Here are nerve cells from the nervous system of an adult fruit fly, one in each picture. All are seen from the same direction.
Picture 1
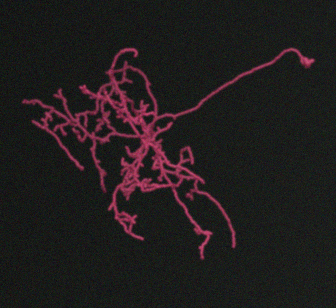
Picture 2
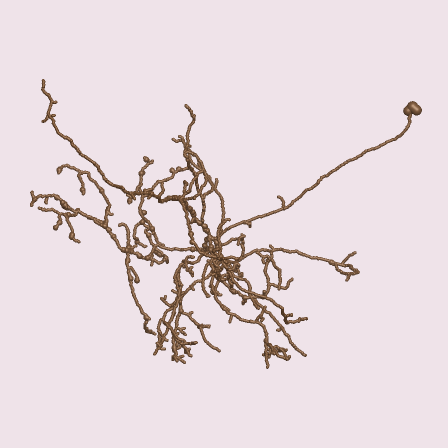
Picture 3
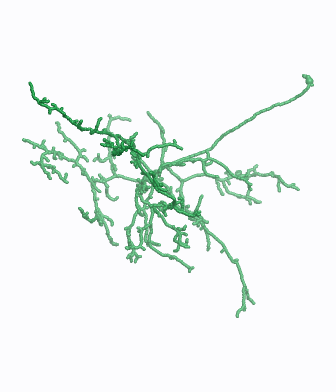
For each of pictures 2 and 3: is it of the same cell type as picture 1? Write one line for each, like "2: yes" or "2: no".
2: yes
3: yes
